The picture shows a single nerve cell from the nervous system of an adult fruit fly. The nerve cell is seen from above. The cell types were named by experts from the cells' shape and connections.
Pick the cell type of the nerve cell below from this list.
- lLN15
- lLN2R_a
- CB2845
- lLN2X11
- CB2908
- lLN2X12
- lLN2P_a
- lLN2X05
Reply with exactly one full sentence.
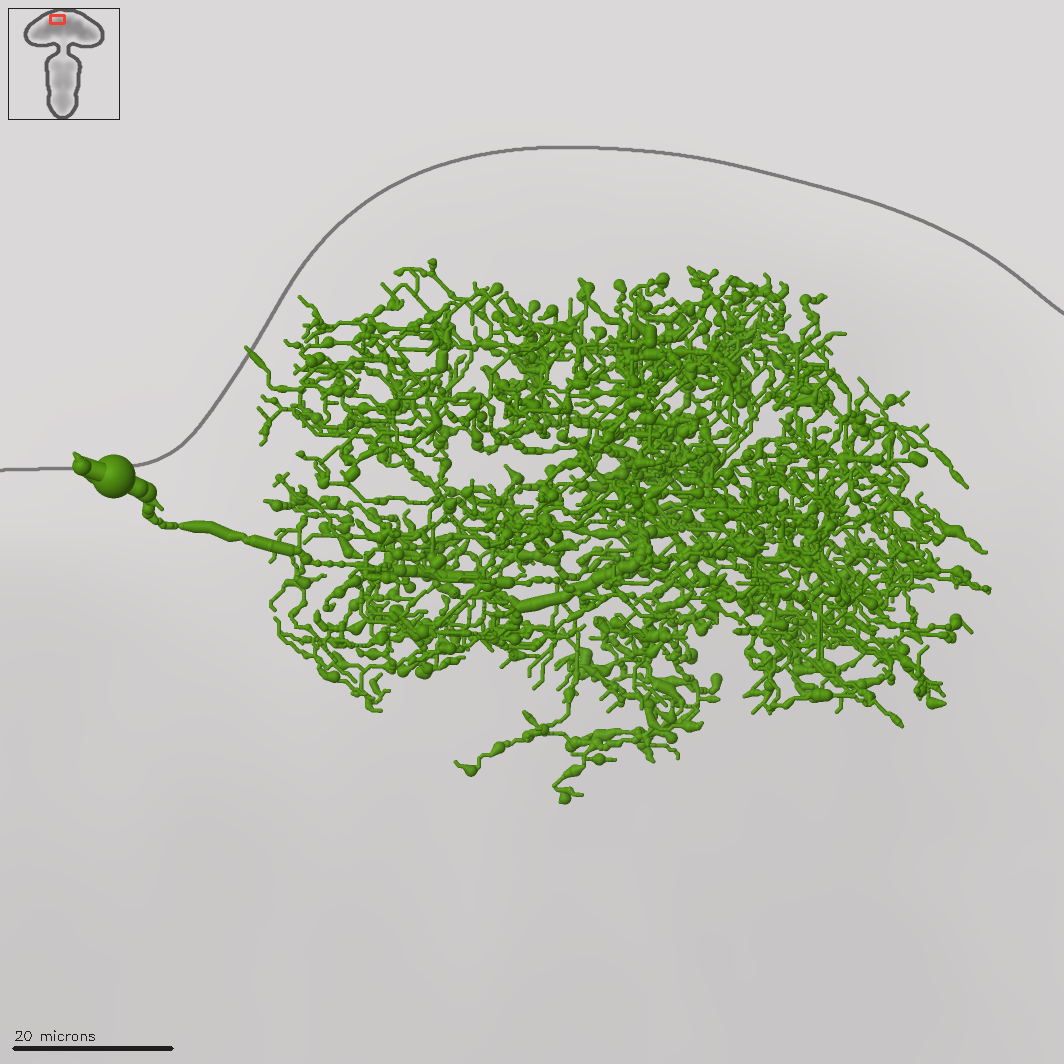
The cell type lLN2X05 is the type of this nerve cell.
